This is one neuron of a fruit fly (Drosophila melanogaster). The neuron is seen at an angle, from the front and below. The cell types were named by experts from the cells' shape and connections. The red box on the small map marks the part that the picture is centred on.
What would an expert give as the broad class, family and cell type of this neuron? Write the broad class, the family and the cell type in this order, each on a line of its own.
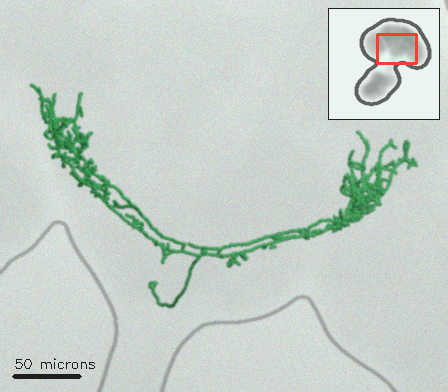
central-brain intrinsic neuron
hemilineage LB0
WED187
